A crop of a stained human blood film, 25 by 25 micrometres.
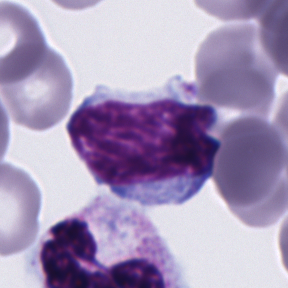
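Typical lymphocyte: the cell in the middle of the smear. Its nucleus fills most of the cell and is wider than it is tall. The chromatin looks dense and dark purple, yet paler streaky strands run through it. What little cytoplasm there is forms a pale blue band, mostly below the nucleus. Along the upper edge, I notice small ragged projections.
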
